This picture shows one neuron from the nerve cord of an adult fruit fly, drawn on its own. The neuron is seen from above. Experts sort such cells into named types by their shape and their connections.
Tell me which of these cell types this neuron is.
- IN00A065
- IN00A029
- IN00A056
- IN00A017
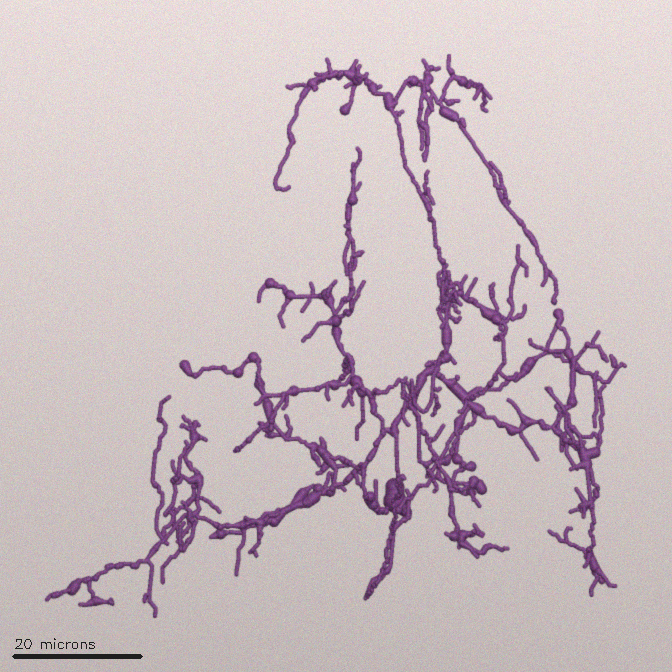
IN00A065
